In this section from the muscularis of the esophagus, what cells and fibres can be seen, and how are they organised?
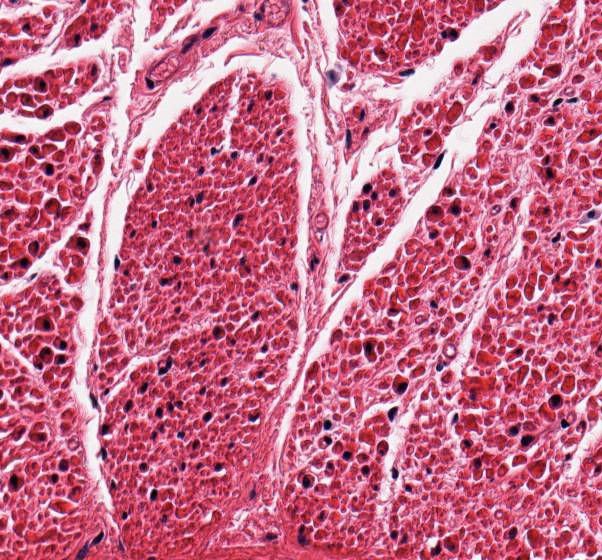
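Bundles of muscle cells fill the field, separated by narrow pale bands of connective tissue that run mostly obliquely across it. Cut in cross-section, the muscle cells appear as small rounded to polygonal profiles. Their cytoplasm stains a deep pink-red. Scattered elongated dark nuclei lie within the connective tissue bands.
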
